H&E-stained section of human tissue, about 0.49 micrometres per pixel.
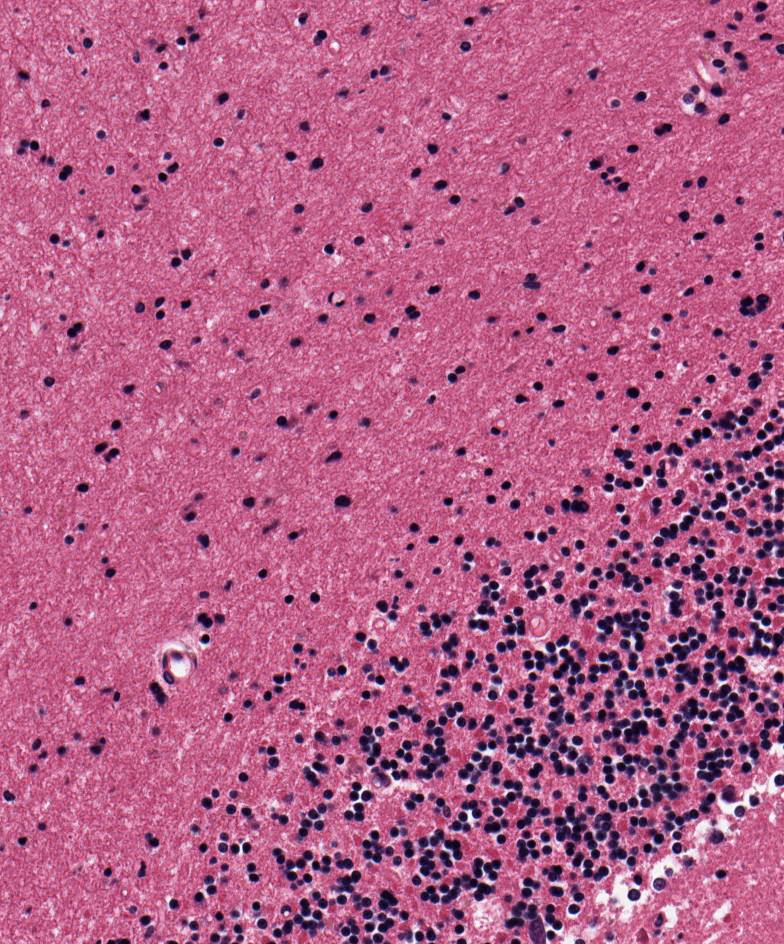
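Cerebellum: a densely cellular zone at lower right, and a pale, sparsely cellular zone filling the upper and left parts. Small, round, darkly staining nuclei with scant visible cytoplasm crowd the dense zone, among small pink, nucleus-free islands. A small vessel in cross-section, ringed by a clear halo, lies in the pale zone at left middle.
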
